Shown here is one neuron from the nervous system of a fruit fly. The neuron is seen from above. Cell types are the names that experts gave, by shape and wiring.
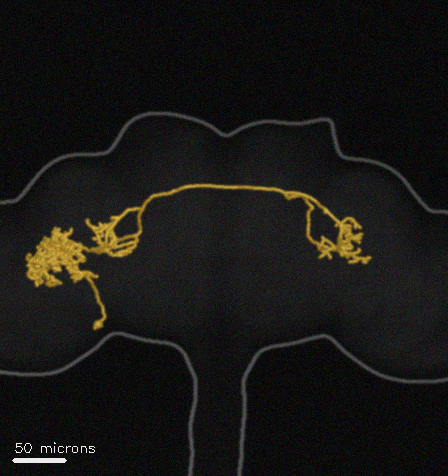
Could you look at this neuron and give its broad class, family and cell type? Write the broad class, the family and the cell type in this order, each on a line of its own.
central-brain intrinsic neuron
LHPV
LHPV7b1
